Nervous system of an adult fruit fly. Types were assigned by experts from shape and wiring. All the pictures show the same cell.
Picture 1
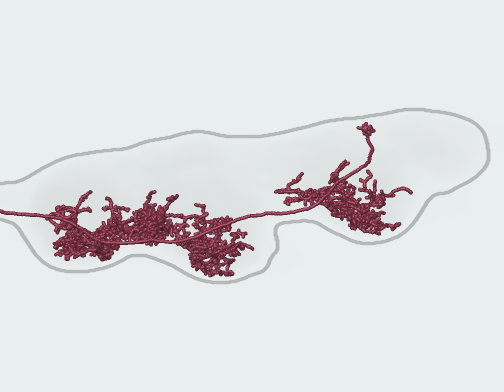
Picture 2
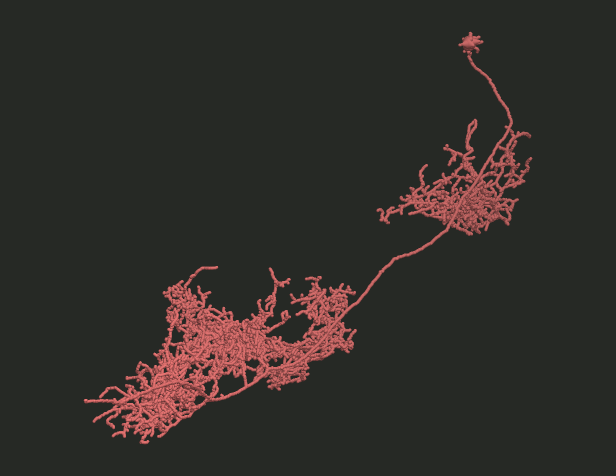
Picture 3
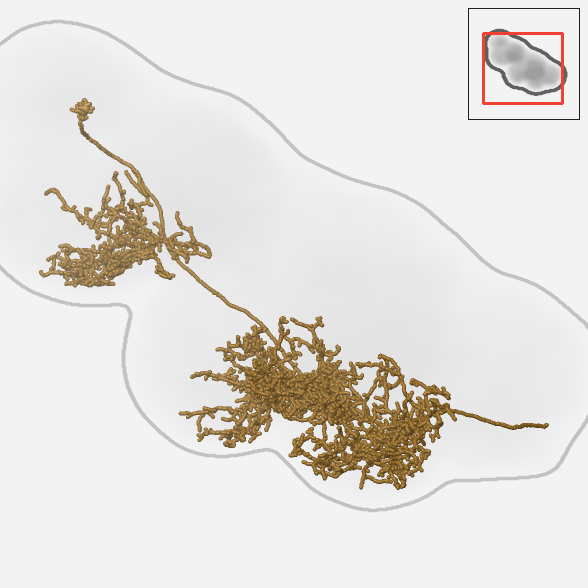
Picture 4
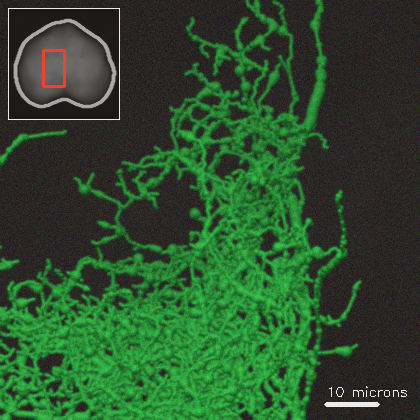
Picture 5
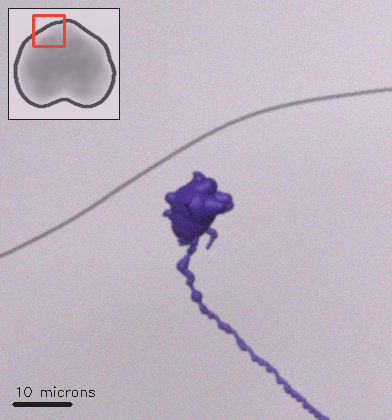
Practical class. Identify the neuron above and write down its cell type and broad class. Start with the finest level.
ANXXX013; ascending neuron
